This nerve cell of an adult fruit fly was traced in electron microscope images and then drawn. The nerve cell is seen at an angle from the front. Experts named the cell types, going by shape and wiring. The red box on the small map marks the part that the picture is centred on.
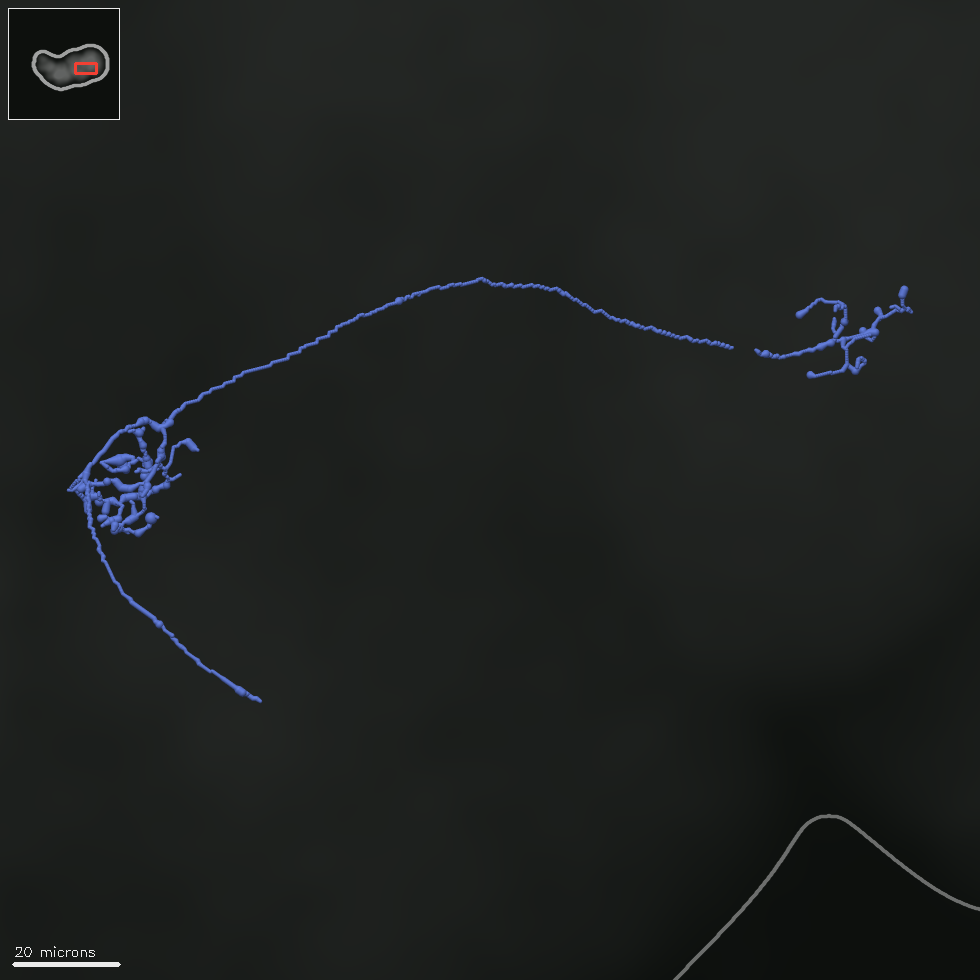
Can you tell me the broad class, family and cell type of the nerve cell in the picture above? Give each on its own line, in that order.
sensory neuron entering the brain
class olfactory
ORN_DP1l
